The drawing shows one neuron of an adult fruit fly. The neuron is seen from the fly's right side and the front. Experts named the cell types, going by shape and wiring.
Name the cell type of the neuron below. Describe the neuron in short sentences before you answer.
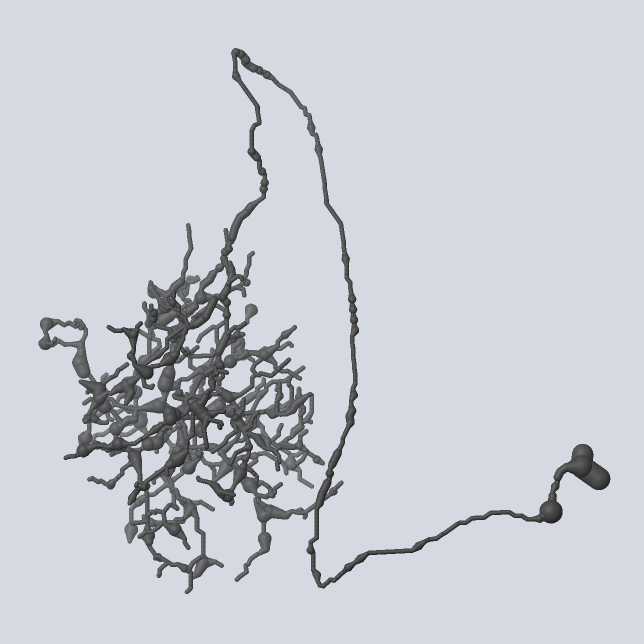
The picture shows dozens of branch ends. In this view it is about as wide as it is tall. This is an optic-lobe intrinsic neuron. Its cell type is Li34a.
